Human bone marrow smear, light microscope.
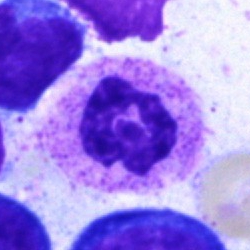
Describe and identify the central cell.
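Nuclear outline: bumpy and lobulated, with a curved fold in its centre. Nuclear position: near the centre, with cytoplasm on all sides. Chromatin: dark purple and condensed. Cytoplasm: many fine pinkish-purple granules scattered through it. Name: segmented neutrophil.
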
